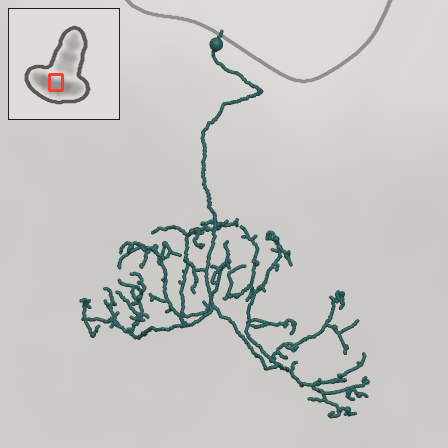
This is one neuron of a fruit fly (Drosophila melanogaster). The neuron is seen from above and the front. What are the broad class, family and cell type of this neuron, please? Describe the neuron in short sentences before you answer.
The cell body can be seen at the top of the picture. Dozens of branch ends can be seen. Its broad class is central-brain intrinsic neuron. The family is hemilineage DM6_dorso_medial. The cell type is FB5S.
